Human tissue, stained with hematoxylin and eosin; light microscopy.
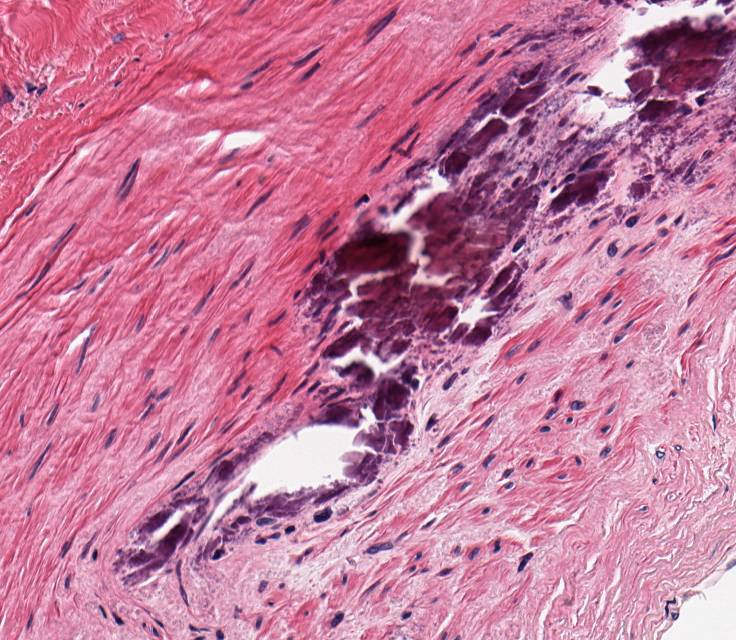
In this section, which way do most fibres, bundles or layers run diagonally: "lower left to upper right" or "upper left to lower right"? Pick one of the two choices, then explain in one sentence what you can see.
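Lower left to upper right. In the upper left, dense bright pink fibres run in parallel bundles diagonally from lower left to upper right.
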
